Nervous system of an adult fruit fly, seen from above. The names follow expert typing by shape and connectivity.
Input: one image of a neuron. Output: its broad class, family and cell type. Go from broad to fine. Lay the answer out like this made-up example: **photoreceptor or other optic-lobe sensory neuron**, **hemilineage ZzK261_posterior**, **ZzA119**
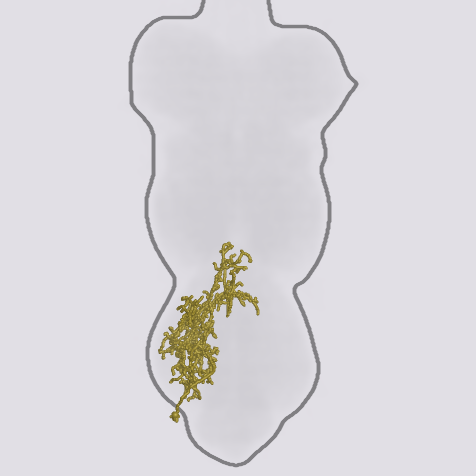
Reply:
**nerve-cord intrinsic neuron**, **hemilineage 21A**, **IN21A020**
